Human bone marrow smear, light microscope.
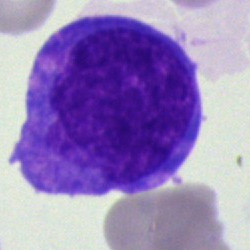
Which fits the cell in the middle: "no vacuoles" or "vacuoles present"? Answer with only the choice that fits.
No vacuoles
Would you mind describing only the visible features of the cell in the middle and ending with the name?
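Outline's roughly round, bulging out irregularly at the lower left. The nucleus sits up to the right, so the cytoplasm rim is widest lower left. Chromatin's dark purple, finely mottled and stippled. Deep blue cytoplasm. A blast, then.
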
